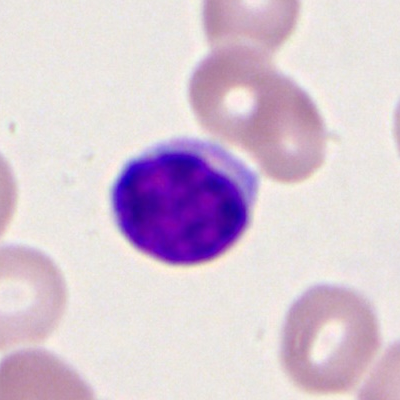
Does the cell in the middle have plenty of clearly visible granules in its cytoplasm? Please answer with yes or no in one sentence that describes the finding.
No, its cytoplasm is free of any visible granules.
